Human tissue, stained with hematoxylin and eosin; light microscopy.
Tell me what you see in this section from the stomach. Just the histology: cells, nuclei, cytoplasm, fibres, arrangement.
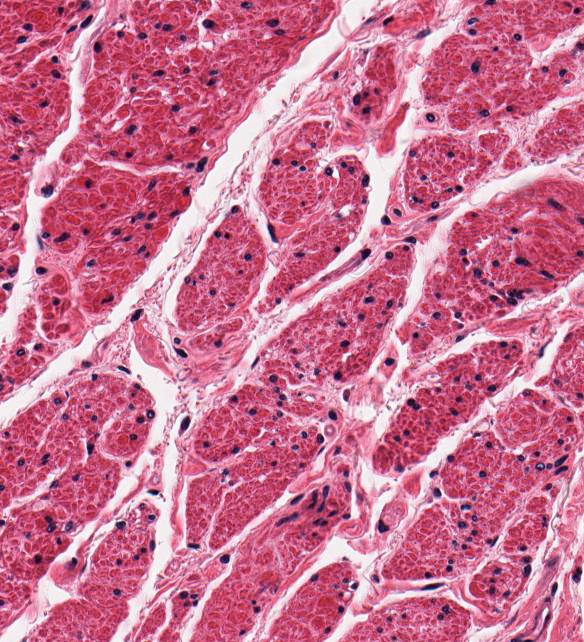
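First, the arrangement: muscle bundles separated by thin septa of pale pink loose connective tissue. Second, orientation: the septa run diagonally from lower left to upper right. Third, the muscle cells: mostly cut across, as small polygonal pink profiles. Last, septal nuclei: mostly elongated, spindle-shaped.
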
